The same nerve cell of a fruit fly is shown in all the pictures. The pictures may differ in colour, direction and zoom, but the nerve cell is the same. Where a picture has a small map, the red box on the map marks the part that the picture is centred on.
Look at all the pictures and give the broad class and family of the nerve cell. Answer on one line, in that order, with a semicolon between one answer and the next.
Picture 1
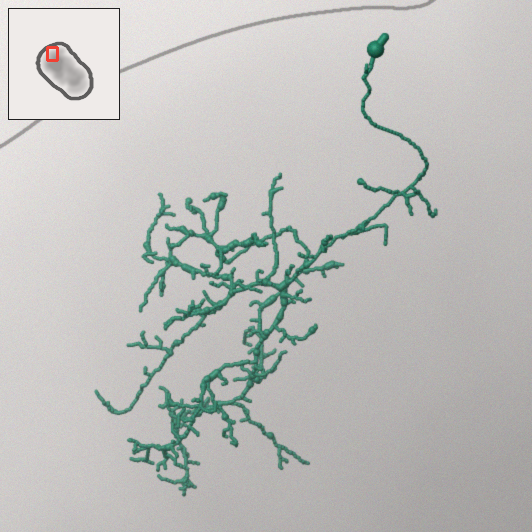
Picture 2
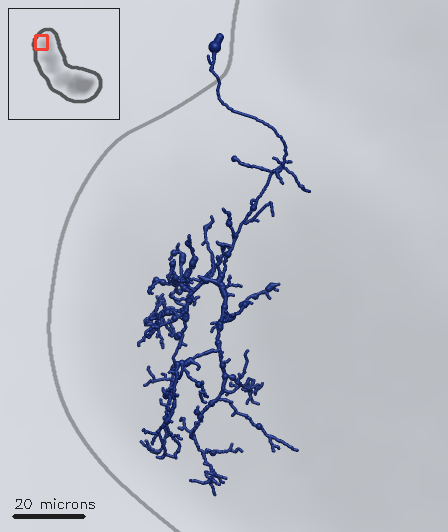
nerve-cord intrinsic neuron; hemilineage 20A.22A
